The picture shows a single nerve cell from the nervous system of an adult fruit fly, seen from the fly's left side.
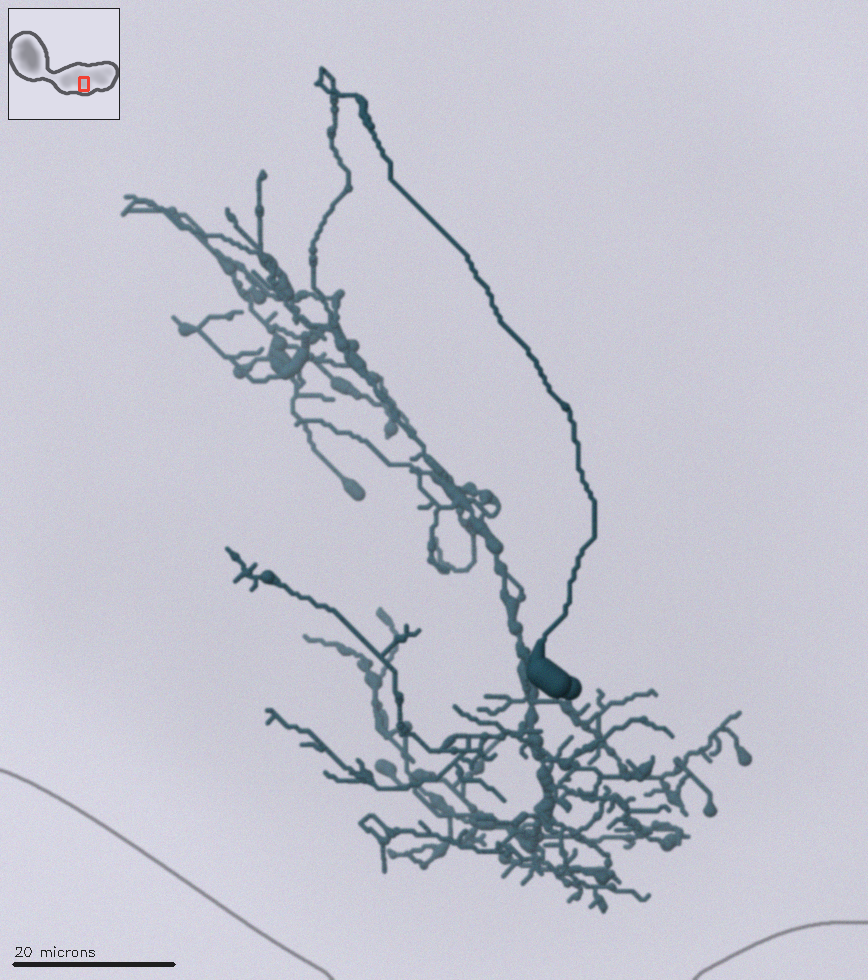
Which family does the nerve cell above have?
hemilineage 12B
